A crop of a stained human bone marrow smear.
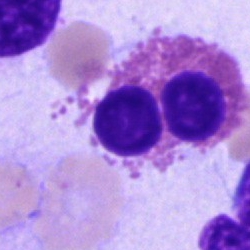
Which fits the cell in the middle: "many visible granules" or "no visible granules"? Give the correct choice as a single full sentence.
The cytoplasm of the cell carries many visible granules.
